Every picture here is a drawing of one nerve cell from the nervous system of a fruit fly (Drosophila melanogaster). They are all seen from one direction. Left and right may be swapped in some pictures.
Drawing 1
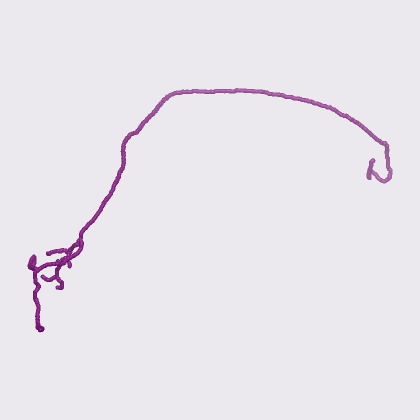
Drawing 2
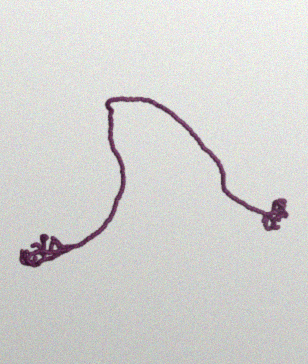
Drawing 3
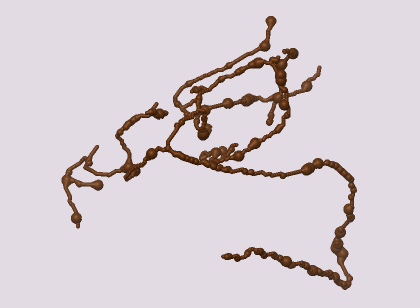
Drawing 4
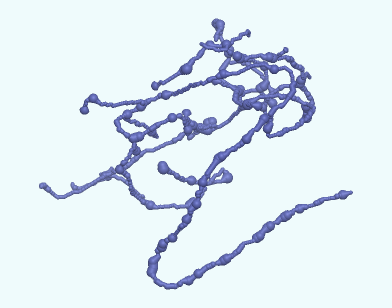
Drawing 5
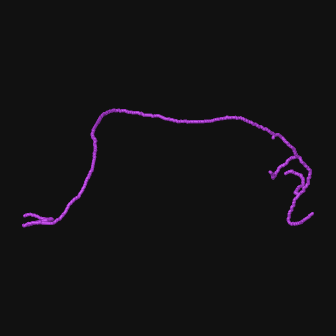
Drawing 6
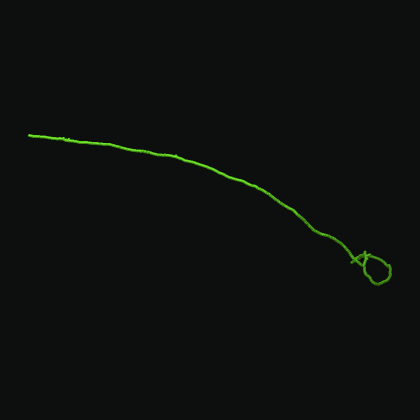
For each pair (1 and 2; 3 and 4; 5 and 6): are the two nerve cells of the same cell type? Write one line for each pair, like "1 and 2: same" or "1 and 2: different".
1 and 2: different
3 and 4: same
5 and 6: same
